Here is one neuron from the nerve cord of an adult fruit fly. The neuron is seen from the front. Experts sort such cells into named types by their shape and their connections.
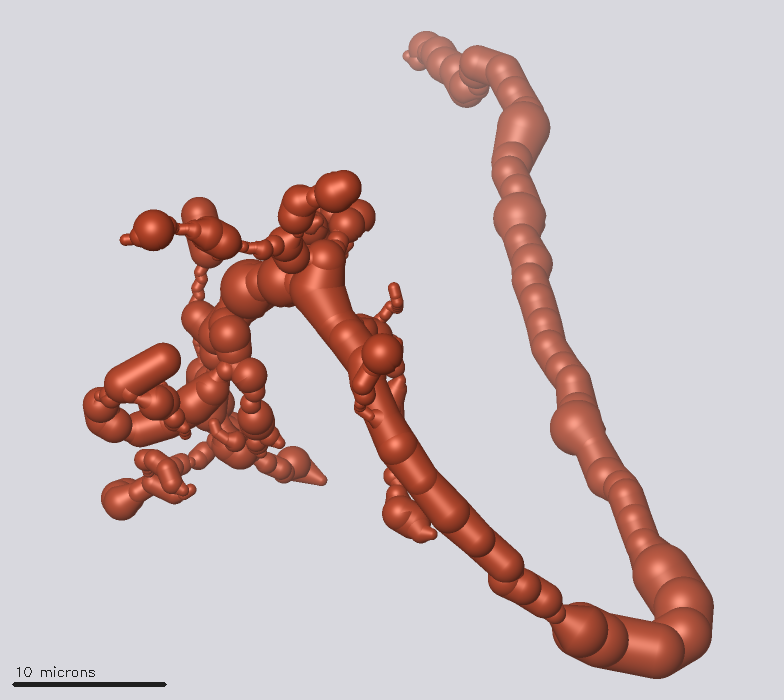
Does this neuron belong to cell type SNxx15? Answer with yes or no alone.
no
